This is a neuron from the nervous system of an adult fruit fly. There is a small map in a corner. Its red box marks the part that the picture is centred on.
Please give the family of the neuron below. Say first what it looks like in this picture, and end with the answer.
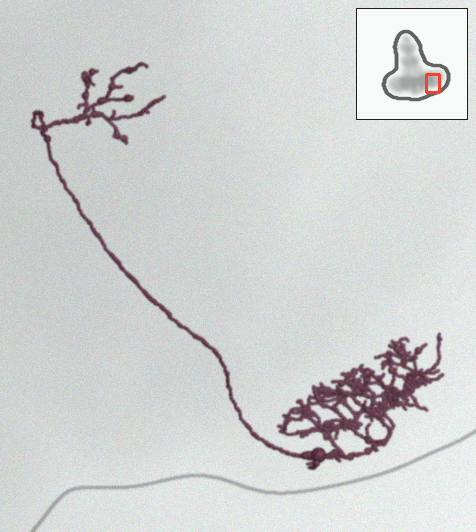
Dozens of branch ends can be seen. As drawn here it is about as wide as it is tall. This is an optic-lobe intrinsic neuron. The family is MeLo.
